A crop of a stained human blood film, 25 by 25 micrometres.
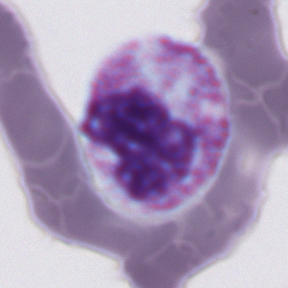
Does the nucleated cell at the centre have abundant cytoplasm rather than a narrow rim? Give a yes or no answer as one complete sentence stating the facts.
Yes, the cell holds plenty of cytoplasm.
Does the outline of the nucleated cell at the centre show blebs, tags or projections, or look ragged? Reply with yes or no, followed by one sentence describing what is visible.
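No. The cell outline is round to slightly oval and smooth.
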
